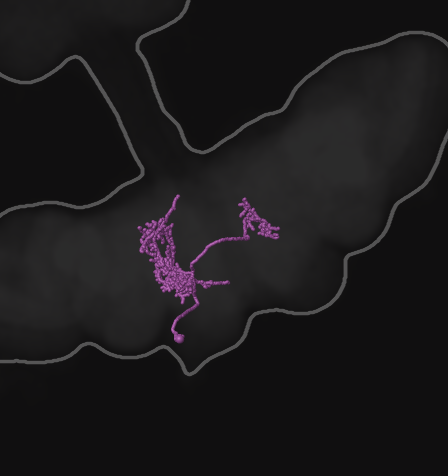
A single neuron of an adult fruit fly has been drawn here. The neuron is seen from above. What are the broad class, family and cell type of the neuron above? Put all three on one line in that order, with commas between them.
central-brain intrinsic neuron, hemilineage MX7, GNG501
